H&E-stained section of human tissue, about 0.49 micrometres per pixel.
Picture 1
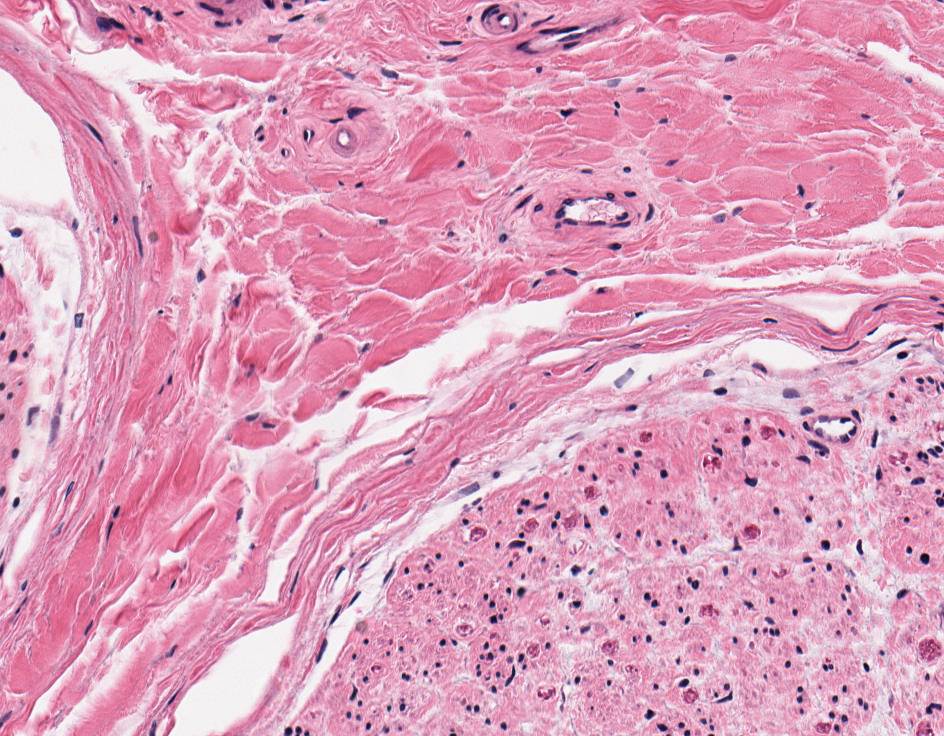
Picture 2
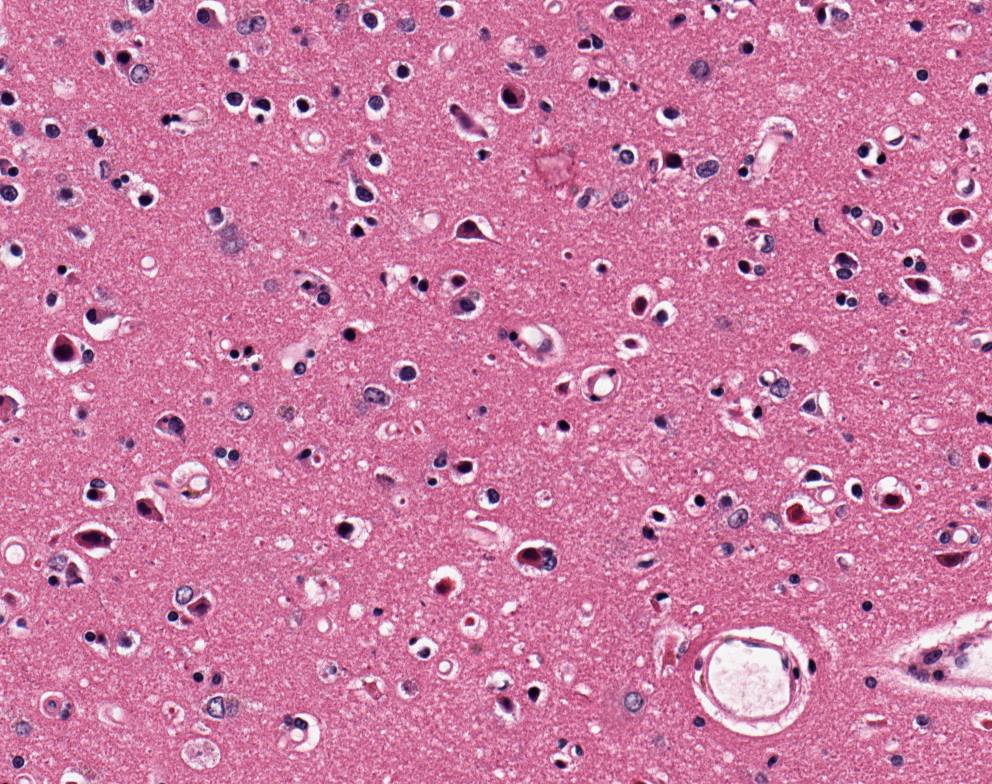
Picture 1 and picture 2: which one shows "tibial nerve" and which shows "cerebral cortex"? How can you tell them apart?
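Tibial nerve appears in picture 1, cerebral cortex in picture 2. Picture 1 has a compact, rounded area of finely textured pale pink tissue with many small, dark, round nuclei at lower right, and coarse pink fibre bands above and to the left. A thin, wavy band of layered fibres with flat, elongated nuclei curves along that area's upper-left border, and the upper bundles are broad and strongly eosinophilic, with sparse, elongated dark nuclei. In picture 2, cells lie singly or in small groups scattered evenly through a continuous, finely granular, faintly vacuolated pale pink matrix, without collagen bundles or organised units. Scattered larger cells have angular, triangular bodies, dense pink cytoplasm and dark, shrunken nuclei.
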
